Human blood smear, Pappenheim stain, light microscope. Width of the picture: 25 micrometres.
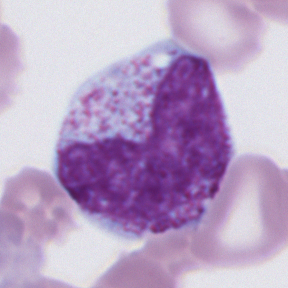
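Band neutrophil, nucleated cell at centre. Nucleus fills lower and right parts of cell. Cytoplasm seen mainly as an upper-left wedge, filled with fine pink-violet granules. One small clear vacuole at top edge of cytoplasm, beside nucleus.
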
